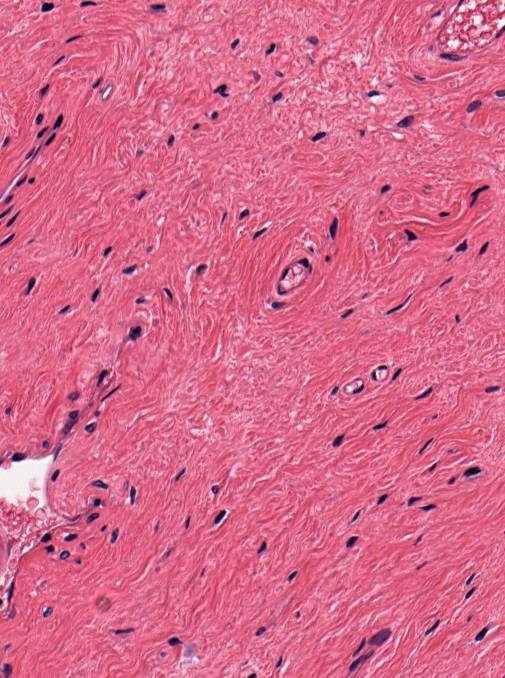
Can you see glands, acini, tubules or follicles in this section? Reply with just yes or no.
No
